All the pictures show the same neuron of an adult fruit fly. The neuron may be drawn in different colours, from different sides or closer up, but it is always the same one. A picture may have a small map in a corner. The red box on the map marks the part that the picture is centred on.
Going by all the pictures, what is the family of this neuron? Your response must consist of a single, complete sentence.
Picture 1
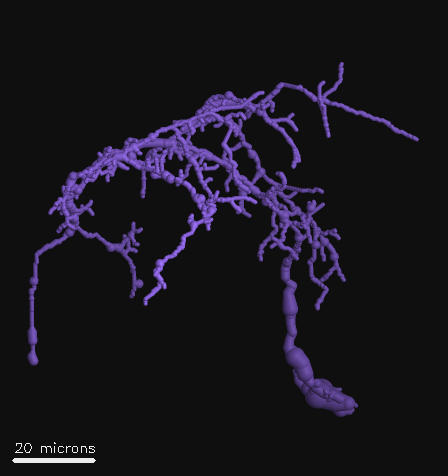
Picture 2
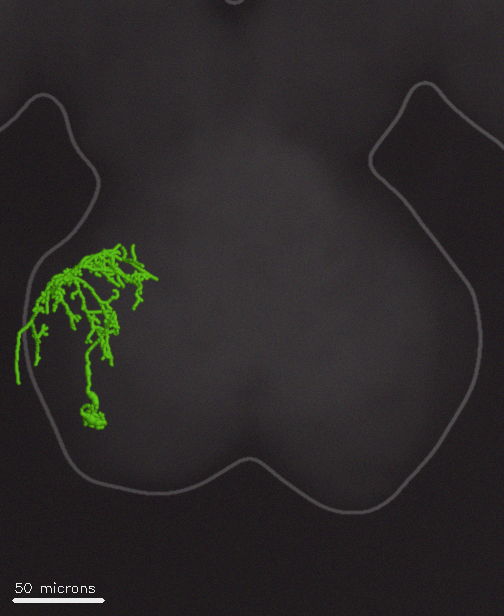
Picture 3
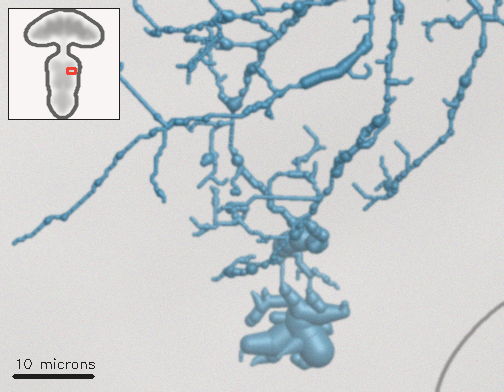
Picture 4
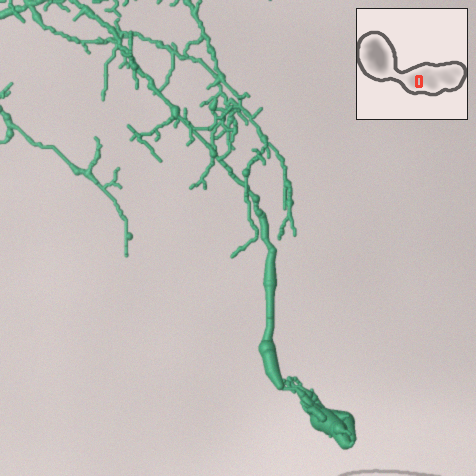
One member of family hemilineage 20B.21B.22B is this neuron.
